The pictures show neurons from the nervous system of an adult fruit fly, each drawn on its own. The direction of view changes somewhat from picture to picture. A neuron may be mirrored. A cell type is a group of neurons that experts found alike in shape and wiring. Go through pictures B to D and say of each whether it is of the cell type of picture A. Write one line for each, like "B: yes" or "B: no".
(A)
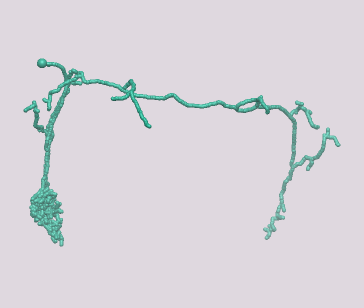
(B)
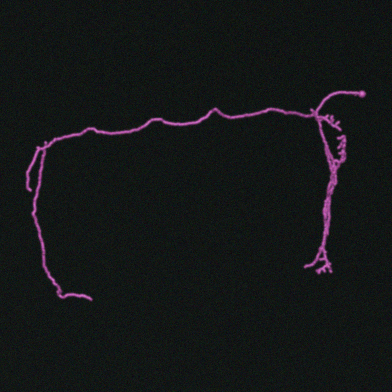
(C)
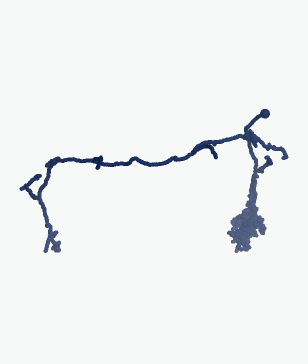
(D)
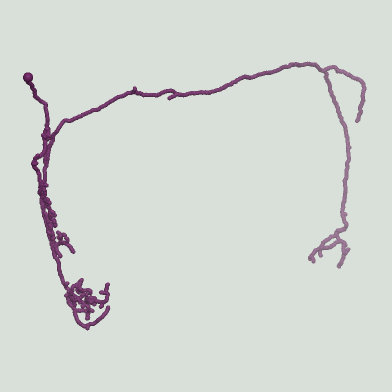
B: no
C: yes
D: no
